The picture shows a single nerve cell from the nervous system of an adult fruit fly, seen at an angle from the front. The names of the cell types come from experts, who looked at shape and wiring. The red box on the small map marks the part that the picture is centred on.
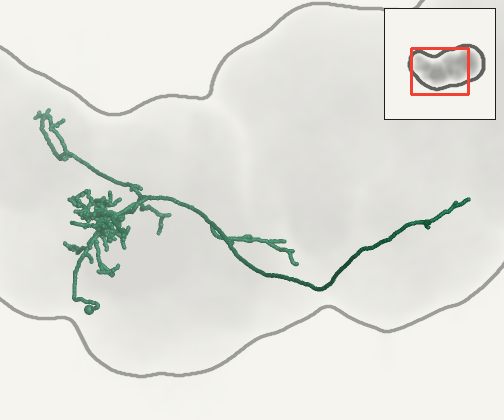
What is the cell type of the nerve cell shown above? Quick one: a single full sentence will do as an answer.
To the cell type AN07B045 belongs this nerve cell.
